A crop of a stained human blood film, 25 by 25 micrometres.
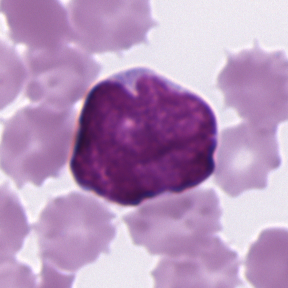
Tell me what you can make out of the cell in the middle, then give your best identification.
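Notice first that the outline is angular, somewhat polygonal rather than round. A small notch marks the top edge of the nucleus. Cytoplasm forms only a thin rim, widest at the top. No vacuoles appear anywhere in the cell. This is a myeloblast.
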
